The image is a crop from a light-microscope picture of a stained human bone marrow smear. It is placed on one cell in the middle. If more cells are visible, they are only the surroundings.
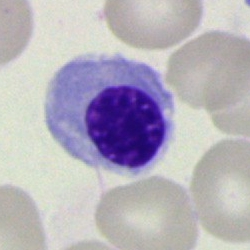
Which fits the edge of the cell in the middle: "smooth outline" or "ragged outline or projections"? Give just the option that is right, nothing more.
Ragged outline or projections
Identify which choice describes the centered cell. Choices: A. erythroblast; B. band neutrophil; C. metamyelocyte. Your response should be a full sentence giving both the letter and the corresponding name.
Identified correctly by option A, the cell in the middle is an erythroblast.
